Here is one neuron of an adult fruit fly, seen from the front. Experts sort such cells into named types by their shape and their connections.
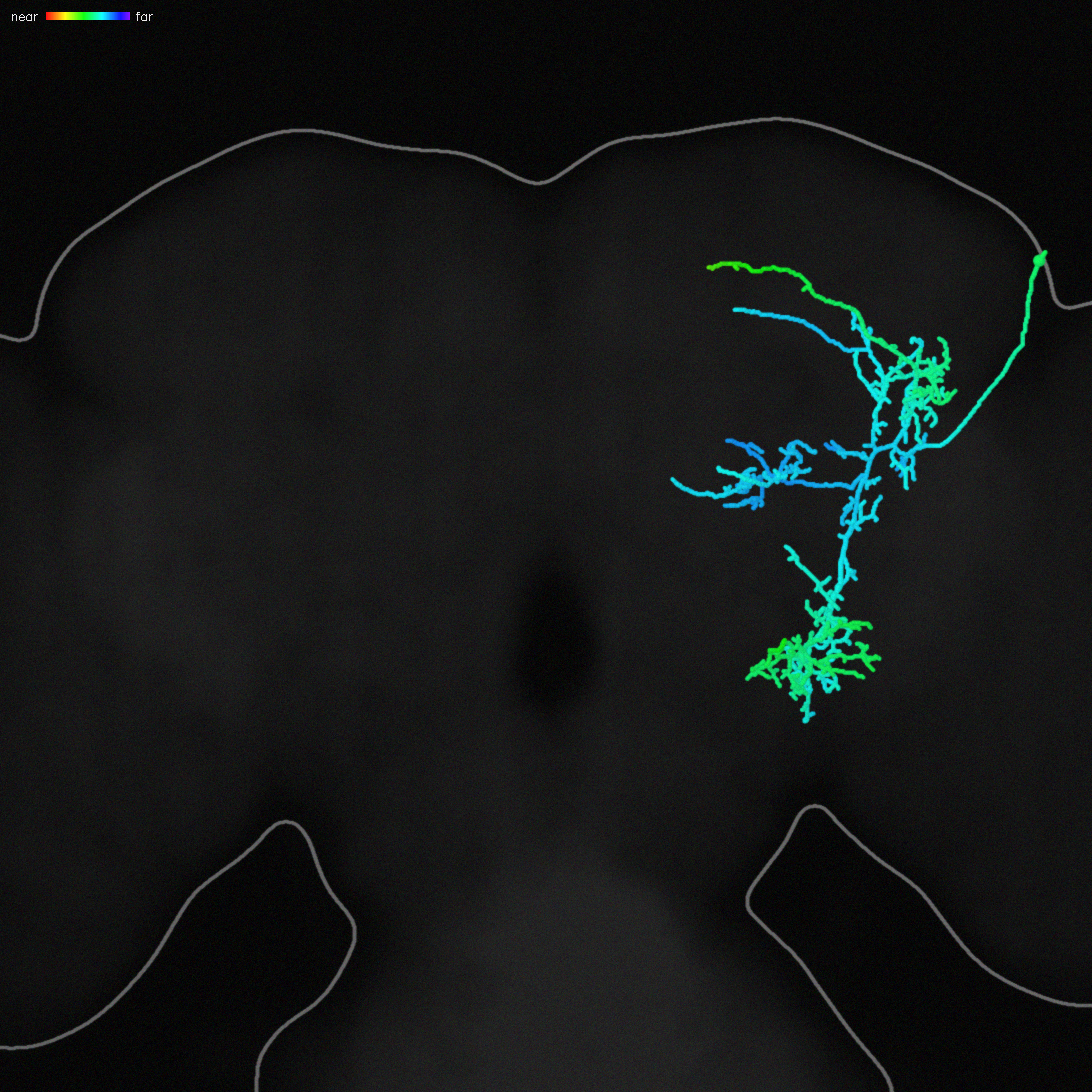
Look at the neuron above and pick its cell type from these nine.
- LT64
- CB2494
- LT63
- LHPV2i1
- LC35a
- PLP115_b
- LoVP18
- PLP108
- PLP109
LHPV2i1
